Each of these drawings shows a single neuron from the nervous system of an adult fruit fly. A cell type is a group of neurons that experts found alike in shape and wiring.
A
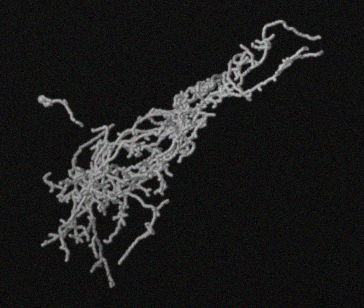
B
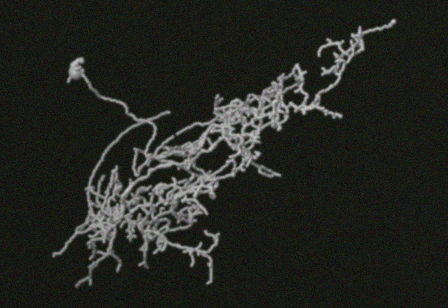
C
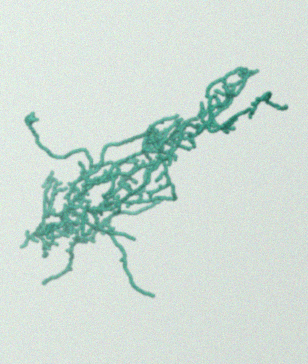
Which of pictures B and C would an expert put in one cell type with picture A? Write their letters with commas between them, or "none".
B, C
